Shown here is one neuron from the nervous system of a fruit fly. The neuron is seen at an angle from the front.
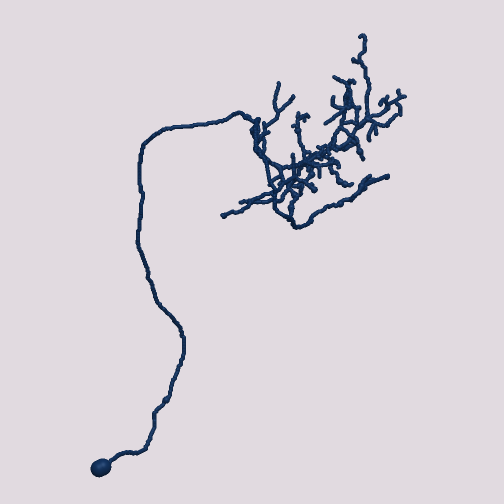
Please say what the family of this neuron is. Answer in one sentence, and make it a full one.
The neuron counts as part of family hemilineage 02A.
